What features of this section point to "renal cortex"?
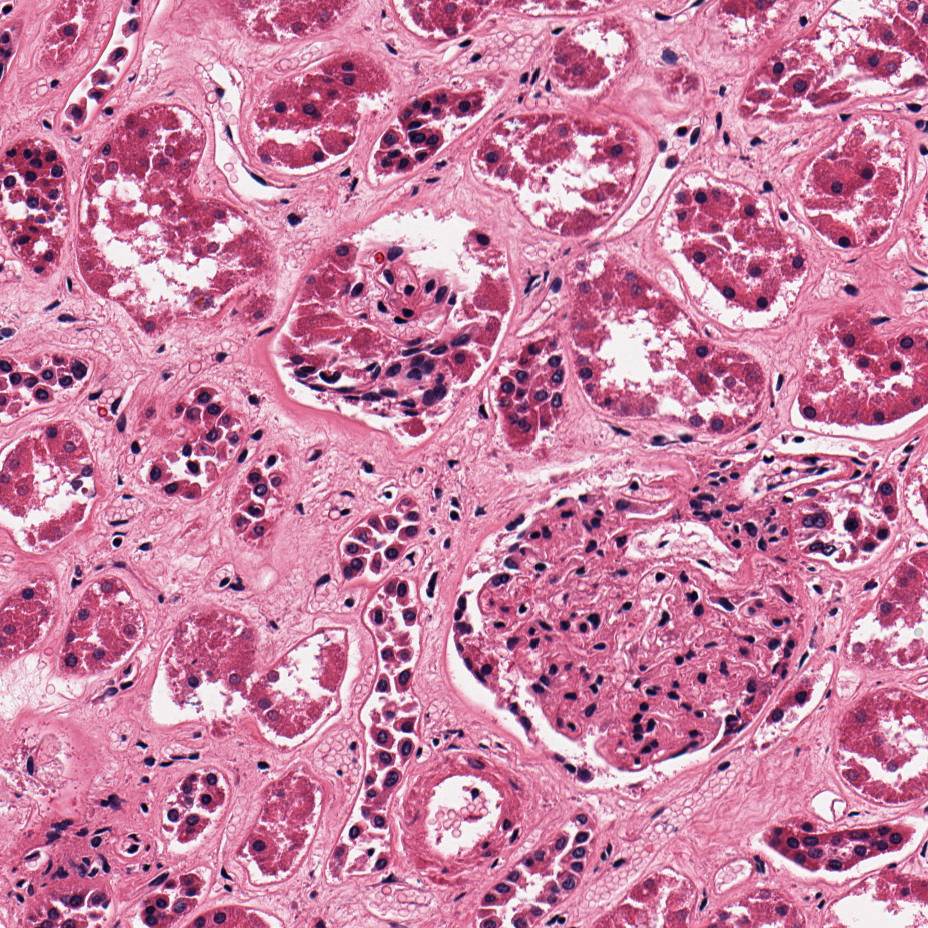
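This is renal cortex, sure enough.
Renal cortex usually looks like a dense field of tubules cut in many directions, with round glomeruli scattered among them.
The large rounded glomerulus in the lower right, sitting among closely packed tubule cross-sections, goes with that picture. Its tuft is crowded with many small dark nuclei. Most tubules are lined by cells with abundant granular, deep pink cytoplasm. Between the tubules the stroma is pale pink and fibrous, with scattered thin dark nuclei.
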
